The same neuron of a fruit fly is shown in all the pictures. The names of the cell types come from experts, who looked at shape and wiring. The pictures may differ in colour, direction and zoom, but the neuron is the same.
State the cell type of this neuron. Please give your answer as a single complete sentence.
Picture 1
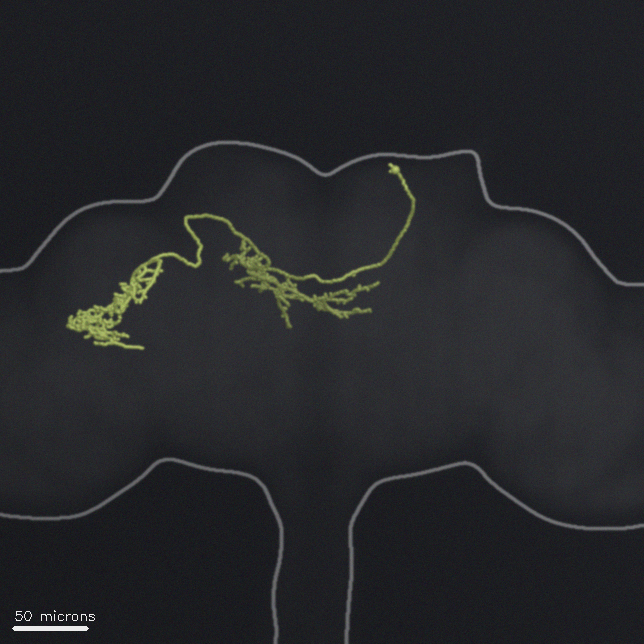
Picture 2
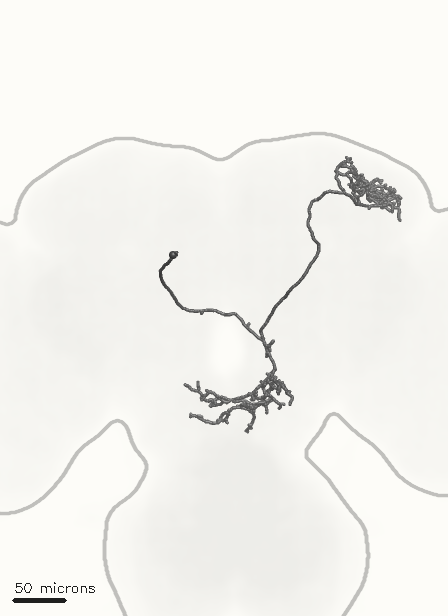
This neuron belongs to the cell type mAL6.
